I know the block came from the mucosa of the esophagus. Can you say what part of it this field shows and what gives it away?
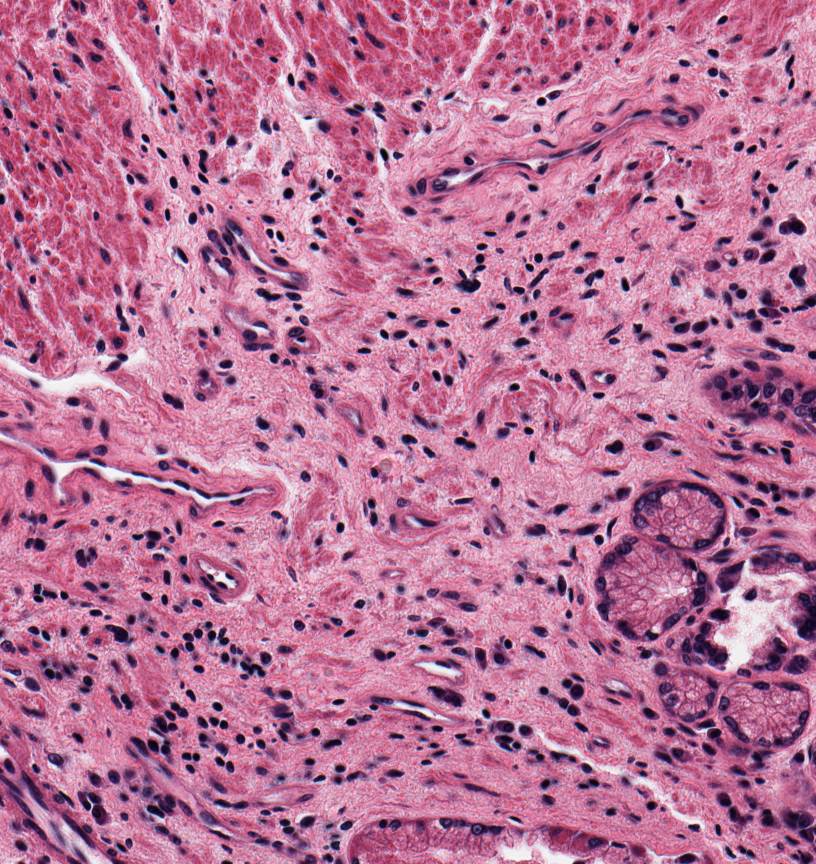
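First on the list, loose connective tissue: the cellular fibrous stroma in the centre and lower field. Second, it is paler than the deeper red smooth muscle bundles in the upper left.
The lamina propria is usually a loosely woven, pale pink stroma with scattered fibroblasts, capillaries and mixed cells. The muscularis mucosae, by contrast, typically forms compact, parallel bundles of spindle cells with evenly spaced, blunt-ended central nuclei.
Then the stroma itself: pink collagen with many spindle-shaped dark nuclei running in wavy strands. Last, a cluster of rounded mucous acini sits at the right edge, below the middle.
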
